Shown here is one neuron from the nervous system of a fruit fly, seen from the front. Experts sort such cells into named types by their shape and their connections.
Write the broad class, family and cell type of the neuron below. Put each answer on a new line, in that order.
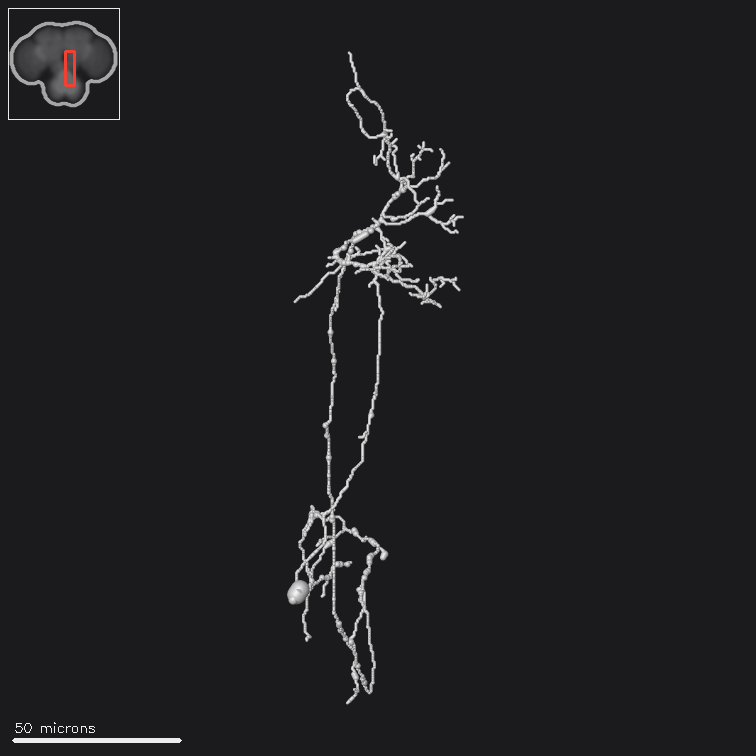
descending neuron
hemilineage LB12
DNg05_c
